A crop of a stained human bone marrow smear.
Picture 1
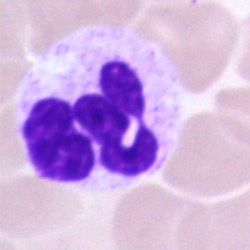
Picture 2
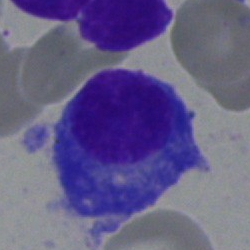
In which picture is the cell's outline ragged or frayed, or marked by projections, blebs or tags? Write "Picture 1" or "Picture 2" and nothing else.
Picture 2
